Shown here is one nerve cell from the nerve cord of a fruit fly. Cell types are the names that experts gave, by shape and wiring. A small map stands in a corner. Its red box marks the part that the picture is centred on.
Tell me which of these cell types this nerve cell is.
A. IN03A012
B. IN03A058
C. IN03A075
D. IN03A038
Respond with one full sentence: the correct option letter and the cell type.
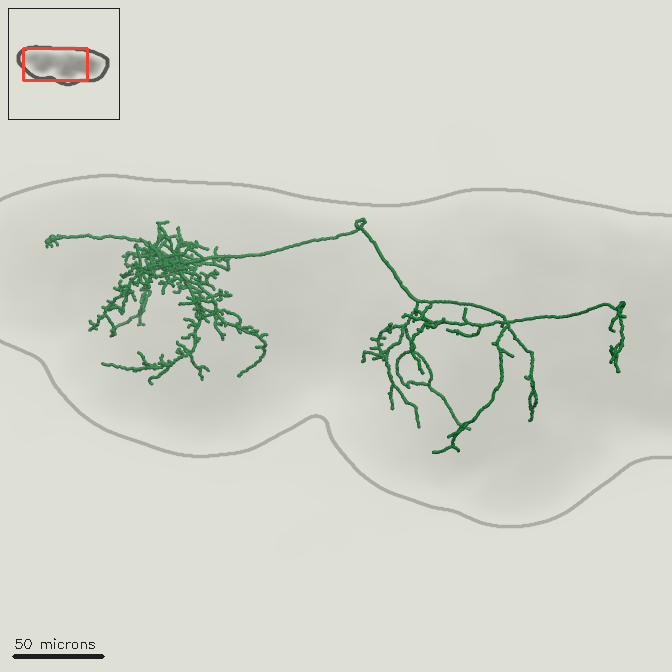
As option A gives it, the nerve cell's cell type is IN03A012.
